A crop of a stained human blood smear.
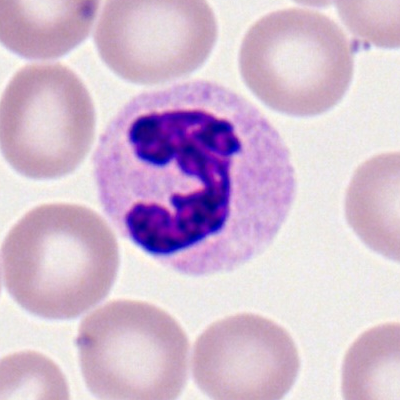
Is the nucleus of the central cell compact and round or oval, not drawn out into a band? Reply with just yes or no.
No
